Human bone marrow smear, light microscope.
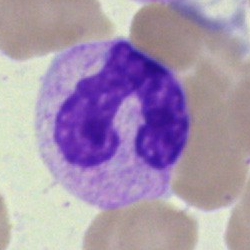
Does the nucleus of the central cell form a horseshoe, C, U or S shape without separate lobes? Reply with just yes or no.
Yes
